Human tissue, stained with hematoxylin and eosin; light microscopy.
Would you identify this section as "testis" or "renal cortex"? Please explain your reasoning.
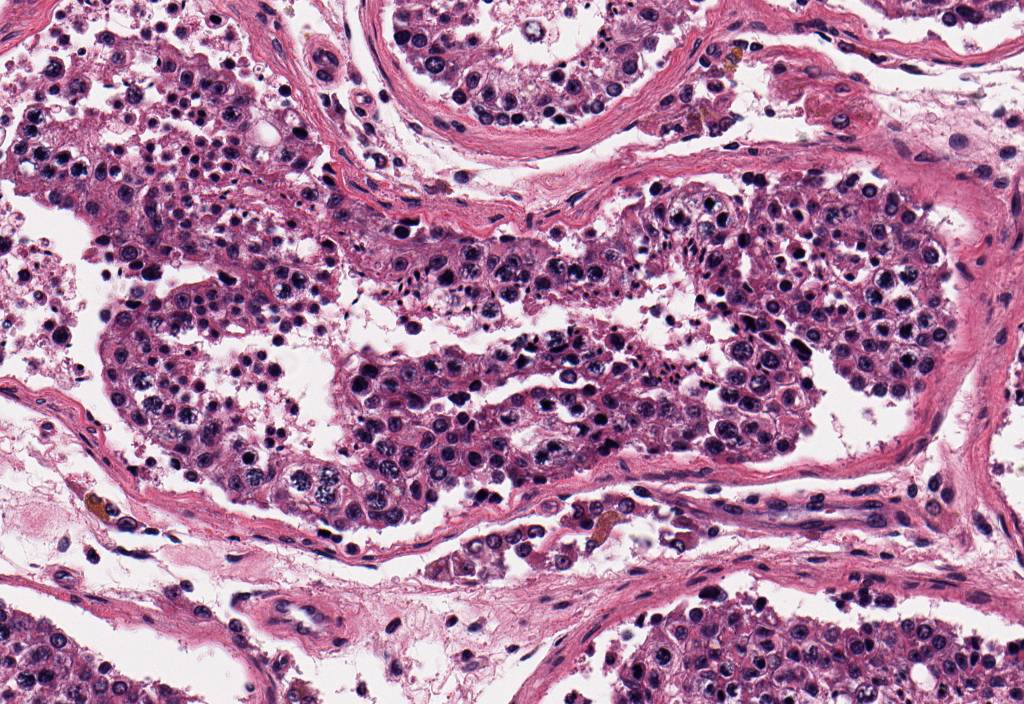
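It is testis. Every tubule is bounded by a band of pink fibrous tissue carrying flattened, elongated nuclei. Within the central tubule are irregular open spaces holding loose, detached single cells. Between the tubules the tissue is pale and loose, with sparse cells, and no fat cells appear in the field.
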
